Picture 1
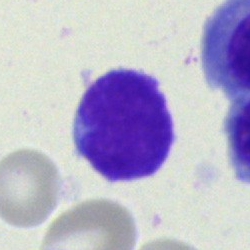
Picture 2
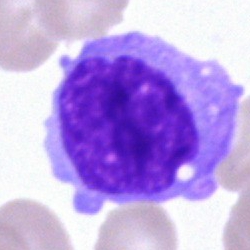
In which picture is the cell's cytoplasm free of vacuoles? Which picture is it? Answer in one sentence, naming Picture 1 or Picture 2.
It is in picture 1 that the cell's cytoplasm shows no vacuoles.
